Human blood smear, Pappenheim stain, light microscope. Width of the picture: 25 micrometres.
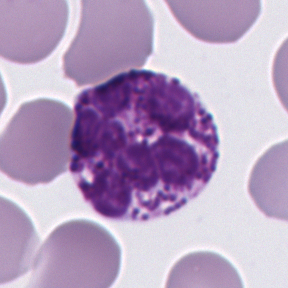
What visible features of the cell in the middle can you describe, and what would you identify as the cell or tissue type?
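The first thing I notice is the round outline, slightly bumpy at the edge where granules sit at the margin. Coarse dark purple granules are scattered throughout the cell. Granules lie over the nucleus too, blurring its outline. I can't make out any nucleoli. This is a basophil.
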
